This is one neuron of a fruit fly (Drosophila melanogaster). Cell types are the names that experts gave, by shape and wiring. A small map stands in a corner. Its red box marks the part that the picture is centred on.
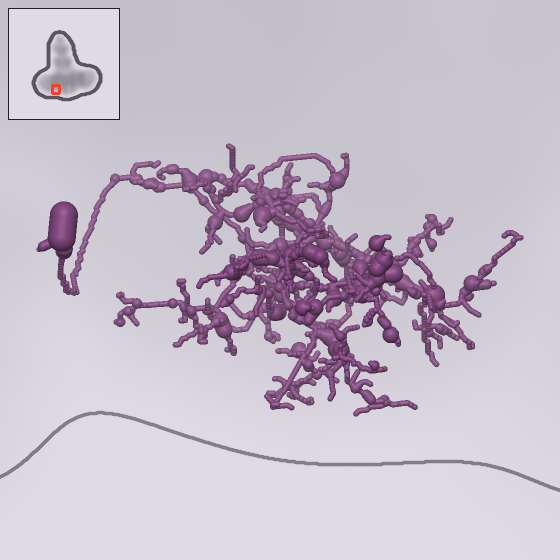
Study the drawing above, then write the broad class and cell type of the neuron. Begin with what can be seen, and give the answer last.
Its cell body lies on the left of the picture. The picture shows dozens of branch ends. This is a central-brain intrinsic neuron. Its cell type is CB3933.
